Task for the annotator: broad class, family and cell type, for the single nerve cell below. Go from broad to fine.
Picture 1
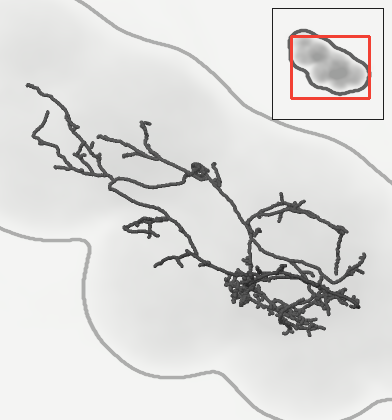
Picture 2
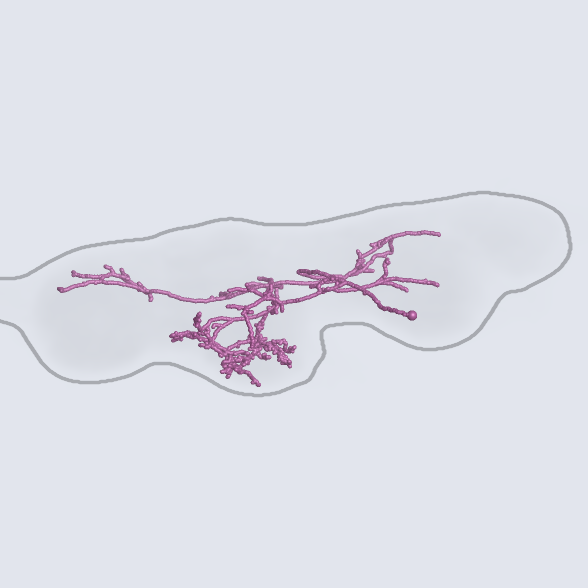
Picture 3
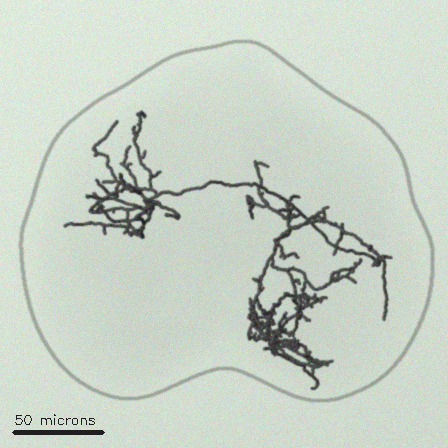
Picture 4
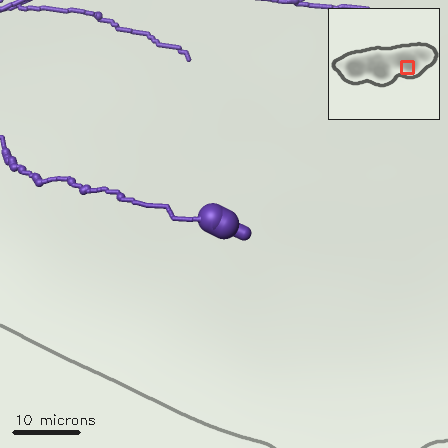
nerve-cord intrinsic neuron; hemilineage 08B; IN08B045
